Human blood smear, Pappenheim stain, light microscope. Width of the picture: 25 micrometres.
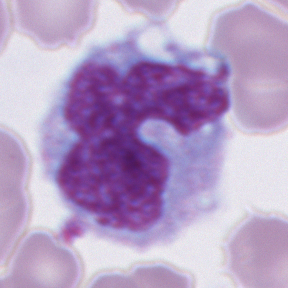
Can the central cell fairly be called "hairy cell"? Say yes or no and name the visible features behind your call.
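A deep notch enters the nucleus from the right side, and I see no nucleoli. The cytoplasm is pale greyish-blue, wider on the lower right than the upper left, without distinct coarse granules. The outline is irregular, ragged at the top.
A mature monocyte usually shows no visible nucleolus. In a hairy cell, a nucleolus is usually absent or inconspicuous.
So the missing nucleoli fit both names.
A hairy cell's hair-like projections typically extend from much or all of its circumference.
Raggedness confined to the top speaks against hairy cell. This is a monocyte, not a hairy cell.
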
